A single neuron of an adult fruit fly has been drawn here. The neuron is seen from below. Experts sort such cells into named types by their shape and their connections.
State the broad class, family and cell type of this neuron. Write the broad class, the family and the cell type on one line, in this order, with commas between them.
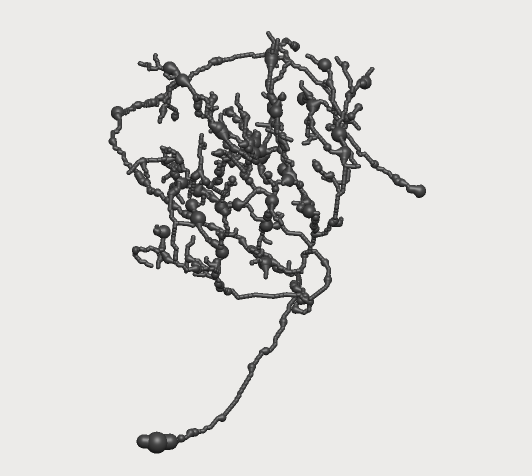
visual projection neuron, LC, LC20b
